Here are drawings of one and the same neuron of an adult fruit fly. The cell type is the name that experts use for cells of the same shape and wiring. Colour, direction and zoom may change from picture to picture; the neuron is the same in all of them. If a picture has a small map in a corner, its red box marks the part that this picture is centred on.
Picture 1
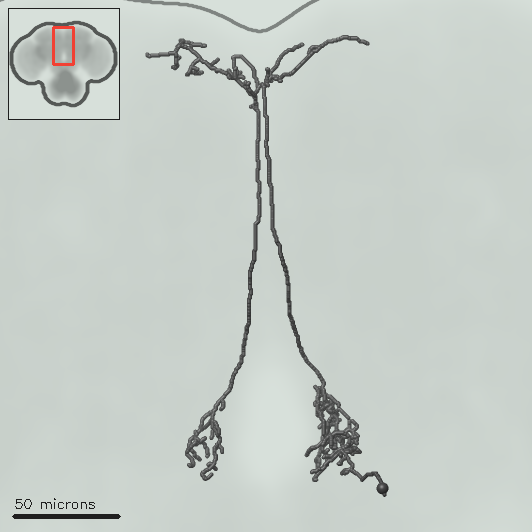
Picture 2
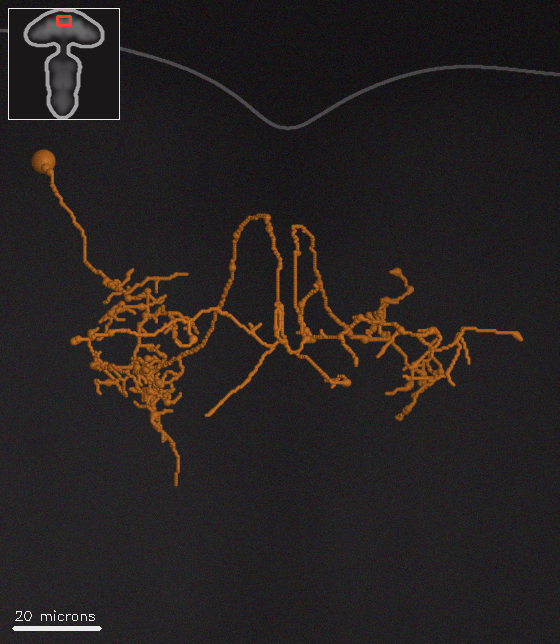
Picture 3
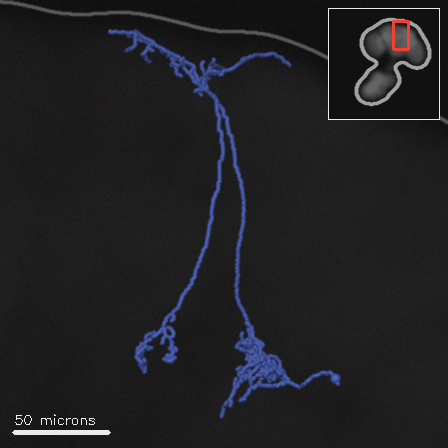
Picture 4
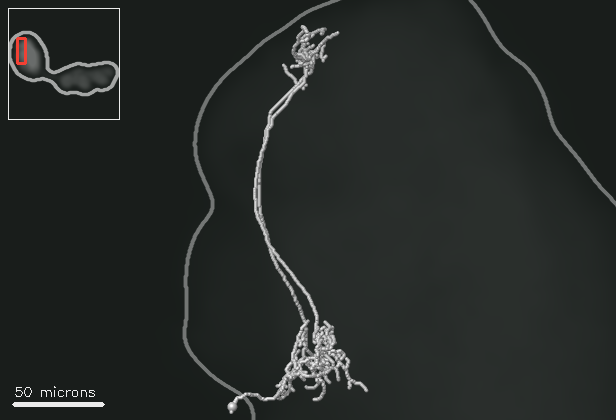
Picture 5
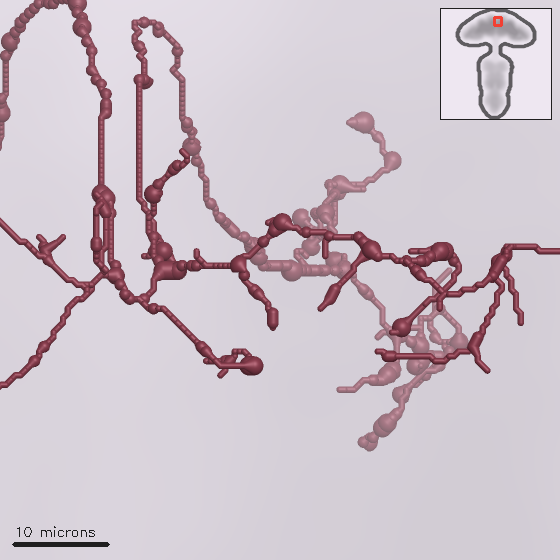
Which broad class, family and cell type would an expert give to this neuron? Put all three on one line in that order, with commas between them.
central-brain intrinsic neuron, hemilineage FLAa3, SMP740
